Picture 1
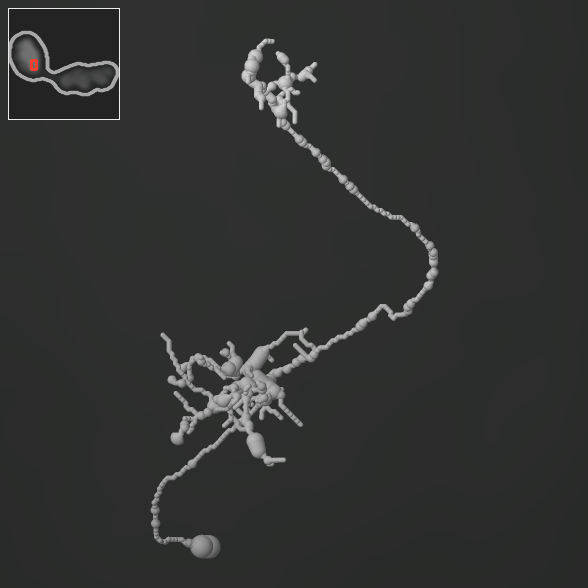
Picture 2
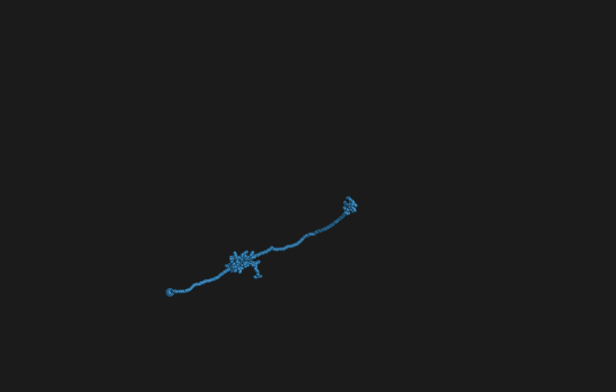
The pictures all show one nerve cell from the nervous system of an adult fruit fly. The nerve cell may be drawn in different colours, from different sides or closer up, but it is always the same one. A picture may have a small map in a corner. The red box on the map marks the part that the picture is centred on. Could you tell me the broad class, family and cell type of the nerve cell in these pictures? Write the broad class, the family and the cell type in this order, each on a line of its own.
optic-lobe intrinsic neuron
Tm
Tm5b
